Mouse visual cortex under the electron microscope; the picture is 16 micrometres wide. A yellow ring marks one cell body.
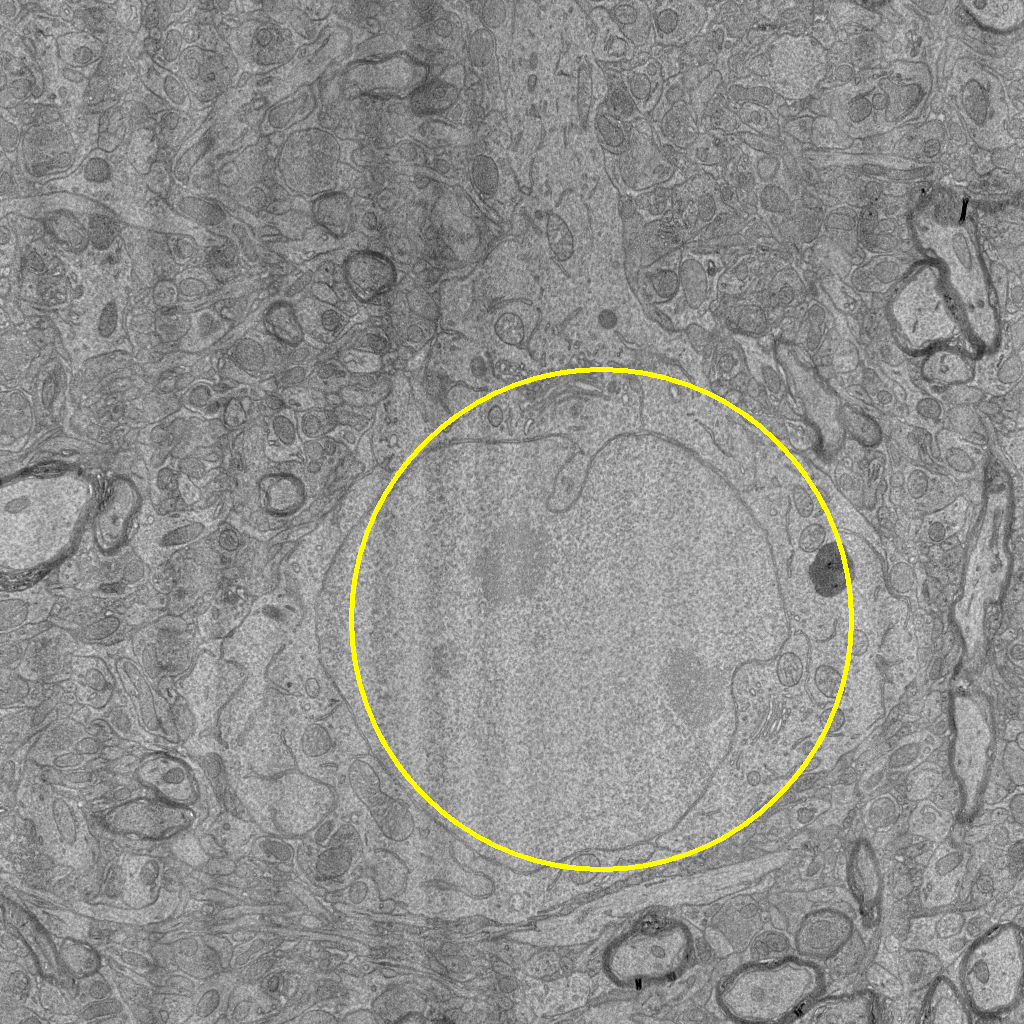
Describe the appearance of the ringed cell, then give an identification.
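Nuclear shape and tone are checked first: pale, roughly round, outline entirely in view. Envelope next: one deep, narrow fold near the top. Chromatin: fine, evenly spread, no dark clumps lining the envelope. Inside the nucleus, two faint darker patches with poorly bounded edges. The cell is an excitatory neuron.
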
